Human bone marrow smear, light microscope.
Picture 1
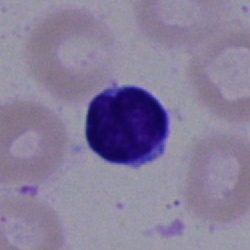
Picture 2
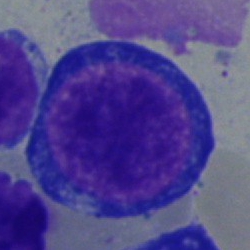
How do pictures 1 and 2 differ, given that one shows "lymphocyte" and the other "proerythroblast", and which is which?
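Picture 1 = lymphocyte; picture 2 = proerythroblast. Outline: picture 1 roughly round with a few slightly flattened, angular edges; picture 2 round and smooth. Cytoplasm: picture 1 only a thin pale bluish rim, mostly at the lower right edge, without granules; picture 2 deep blue, forming a complete ring around the nucleus. Picture 1 nucleus fills almost the whole cell, with dense, deep purple chromatin and no nucleolus standing out.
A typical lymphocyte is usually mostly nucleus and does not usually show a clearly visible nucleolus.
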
